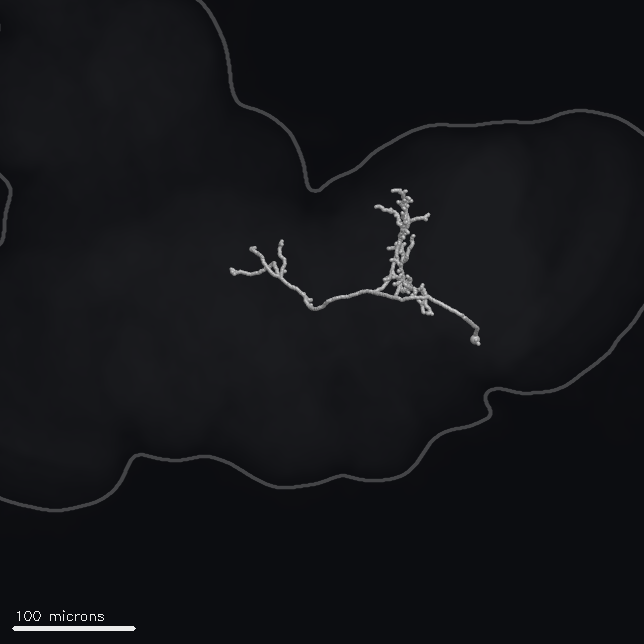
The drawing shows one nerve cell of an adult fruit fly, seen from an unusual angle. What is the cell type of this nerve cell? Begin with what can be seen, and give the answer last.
Its cell body lies on the right of the picture. From left to right in the picture it spans about 200 microns. It is a central-brain intrinsic neuron. It is of cell type SIP028.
